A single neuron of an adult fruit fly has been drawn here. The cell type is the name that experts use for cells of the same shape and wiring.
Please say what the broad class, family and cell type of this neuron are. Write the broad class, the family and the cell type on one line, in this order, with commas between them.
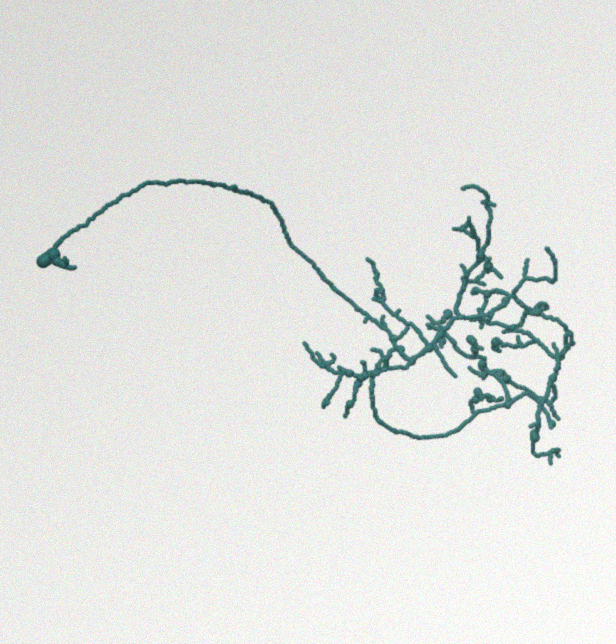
central-brain intrinsic neuron, hemilineage AOTUv1_ventral, PS025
